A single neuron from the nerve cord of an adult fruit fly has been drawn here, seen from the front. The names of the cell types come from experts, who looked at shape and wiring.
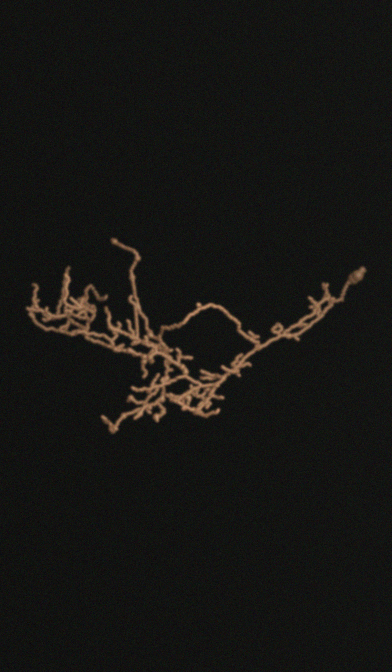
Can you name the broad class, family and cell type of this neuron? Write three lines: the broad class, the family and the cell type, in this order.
nerve-cord intrinsic neuron
hemilineage 20A.22A
IN20A.22A077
